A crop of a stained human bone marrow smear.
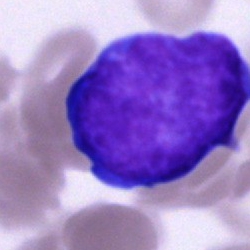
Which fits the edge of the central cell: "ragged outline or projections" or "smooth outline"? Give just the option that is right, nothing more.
Ragged outline or projections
